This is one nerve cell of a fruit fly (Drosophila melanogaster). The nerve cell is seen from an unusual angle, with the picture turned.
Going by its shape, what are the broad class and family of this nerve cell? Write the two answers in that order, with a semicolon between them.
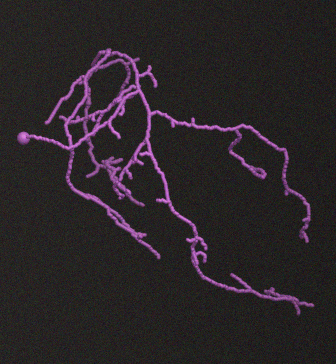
nerve-cord intrinsic neuron; hemilineage 13A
